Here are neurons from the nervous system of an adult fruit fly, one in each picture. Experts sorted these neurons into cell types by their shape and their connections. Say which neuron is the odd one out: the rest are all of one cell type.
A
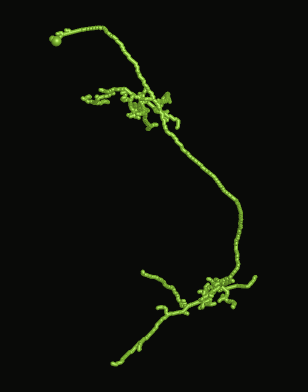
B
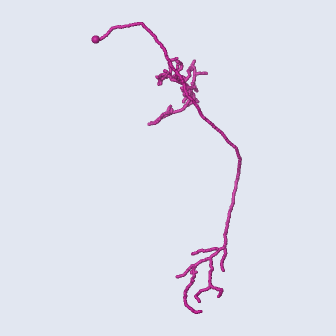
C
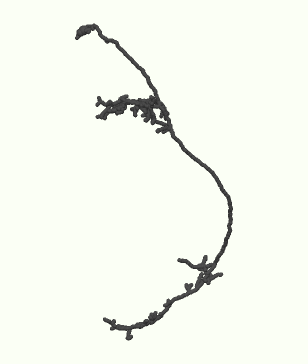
Picture B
